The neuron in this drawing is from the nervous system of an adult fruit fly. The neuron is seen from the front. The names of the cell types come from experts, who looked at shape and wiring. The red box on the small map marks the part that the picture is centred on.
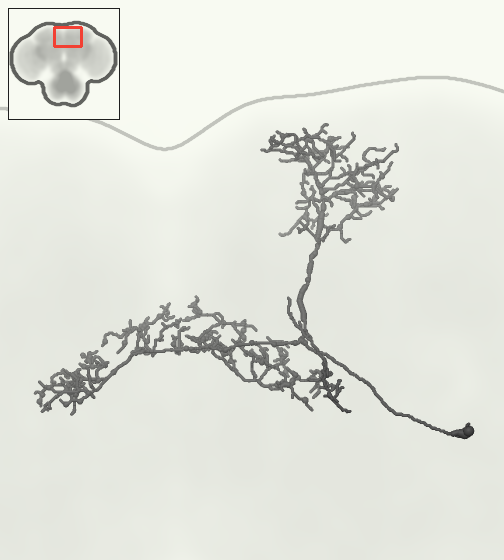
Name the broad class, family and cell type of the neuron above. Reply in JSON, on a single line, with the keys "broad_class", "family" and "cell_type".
{"broad_class": "central-brain intrinsic neuron", "family": "hemilineage AOTUv4_ventral", "cell_type": "FB6U"}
